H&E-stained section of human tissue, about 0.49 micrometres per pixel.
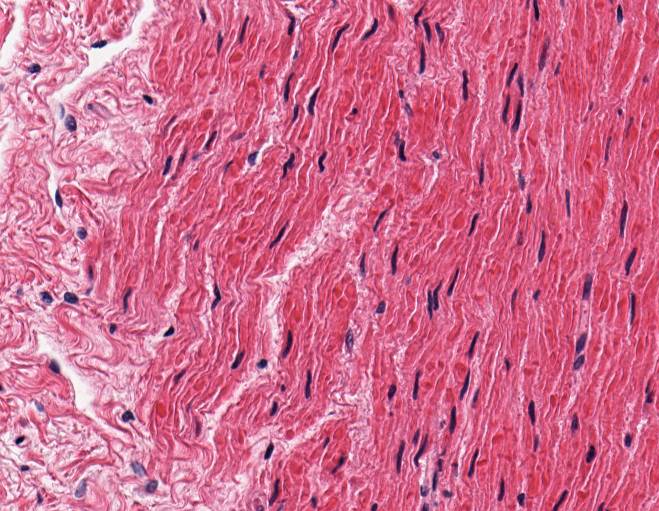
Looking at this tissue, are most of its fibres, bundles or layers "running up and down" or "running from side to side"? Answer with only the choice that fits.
Running up and down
